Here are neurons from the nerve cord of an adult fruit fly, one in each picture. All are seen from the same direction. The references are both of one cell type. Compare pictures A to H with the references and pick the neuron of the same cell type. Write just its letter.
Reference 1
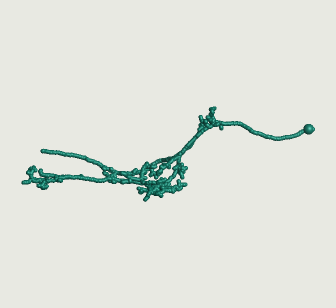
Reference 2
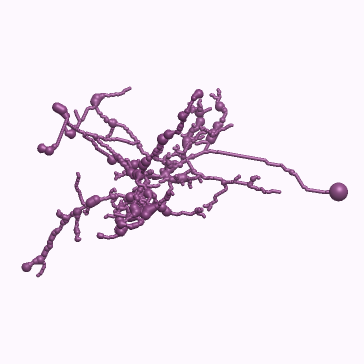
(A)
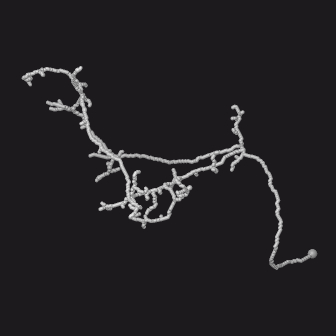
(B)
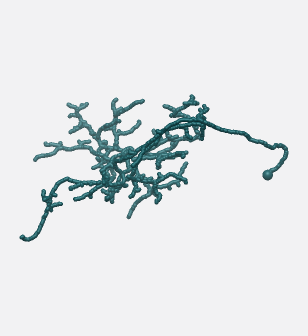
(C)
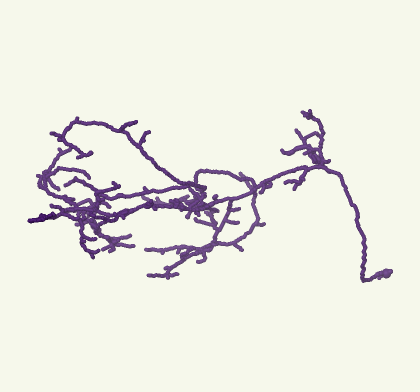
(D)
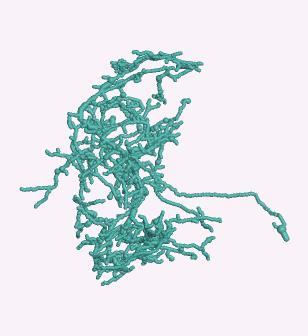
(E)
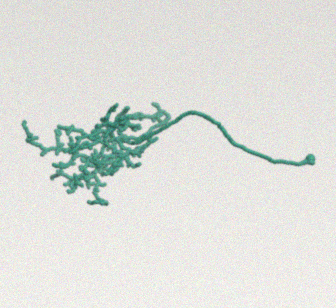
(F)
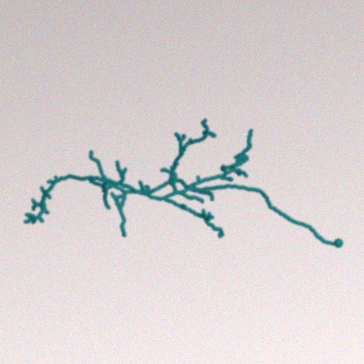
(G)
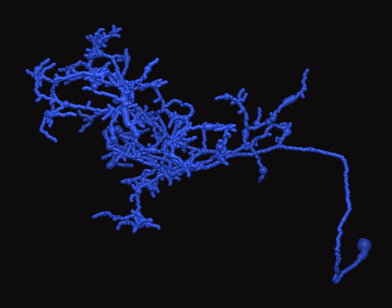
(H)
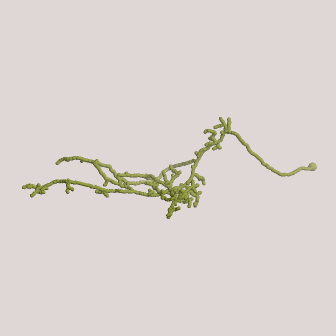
H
